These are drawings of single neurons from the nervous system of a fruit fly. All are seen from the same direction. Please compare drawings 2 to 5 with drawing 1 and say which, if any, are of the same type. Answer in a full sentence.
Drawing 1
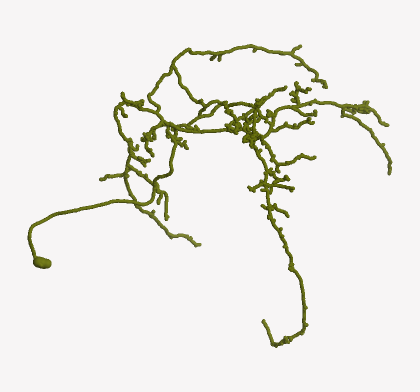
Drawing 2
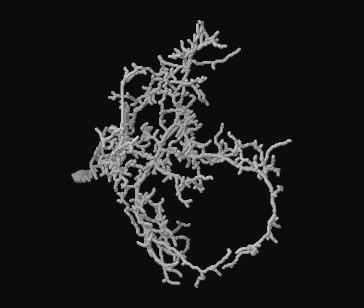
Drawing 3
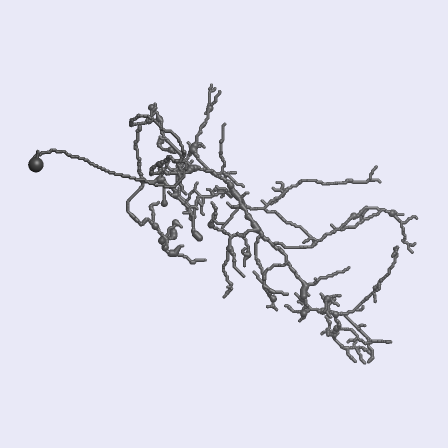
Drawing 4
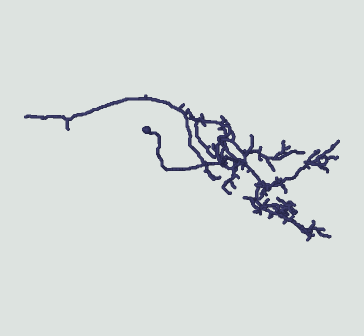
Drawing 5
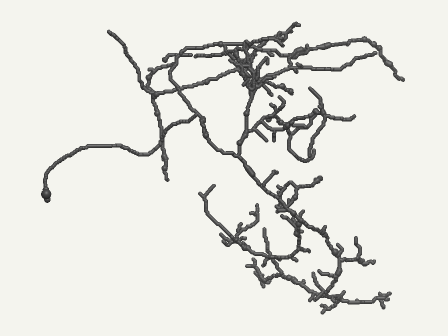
Drawing 5 is of the same cell type.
